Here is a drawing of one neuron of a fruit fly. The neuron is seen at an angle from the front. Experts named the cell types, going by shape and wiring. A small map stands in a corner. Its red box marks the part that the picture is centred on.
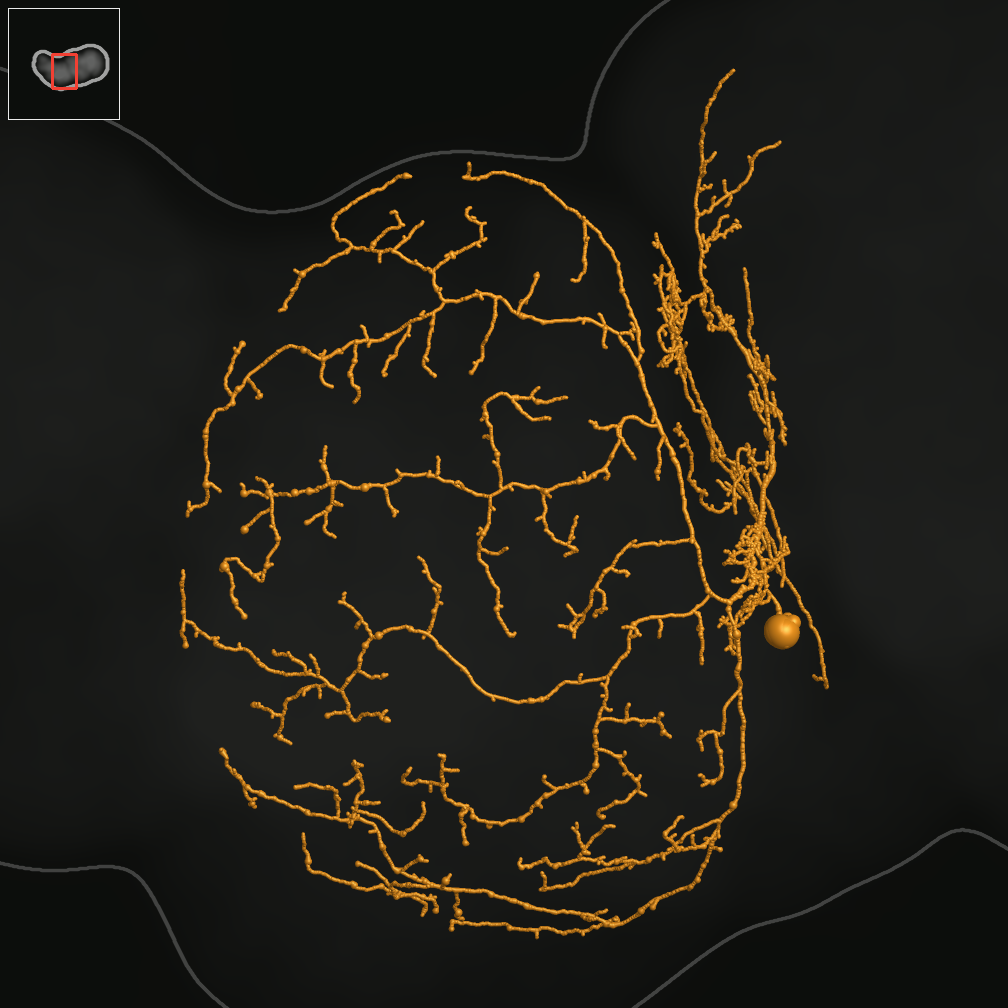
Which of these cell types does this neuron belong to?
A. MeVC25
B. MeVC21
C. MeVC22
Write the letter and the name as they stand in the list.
C. MeVC22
